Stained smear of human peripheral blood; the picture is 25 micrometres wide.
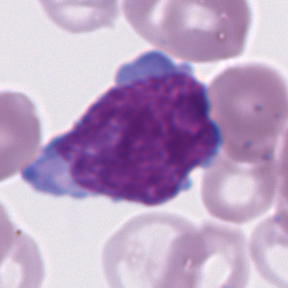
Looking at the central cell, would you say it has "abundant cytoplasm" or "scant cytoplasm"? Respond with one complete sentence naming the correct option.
In this cell, the cytoplasm is scant.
